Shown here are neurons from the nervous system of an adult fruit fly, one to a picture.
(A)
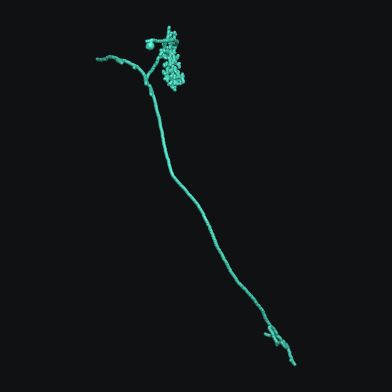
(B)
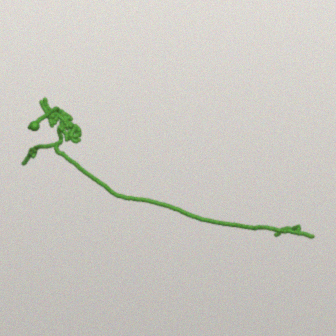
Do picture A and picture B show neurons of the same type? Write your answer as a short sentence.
They are of different cell types.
